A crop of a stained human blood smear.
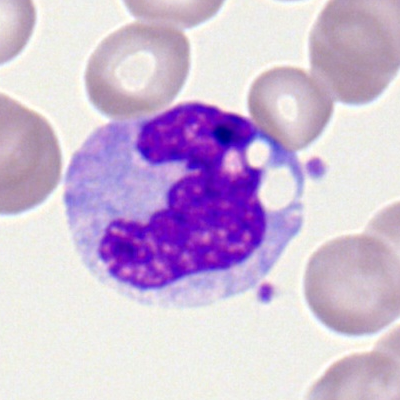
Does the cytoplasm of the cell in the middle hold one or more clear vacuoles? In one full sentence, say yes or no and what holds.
Yes, there are one or more clear vacuoles within the cytoplasm of this cell.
